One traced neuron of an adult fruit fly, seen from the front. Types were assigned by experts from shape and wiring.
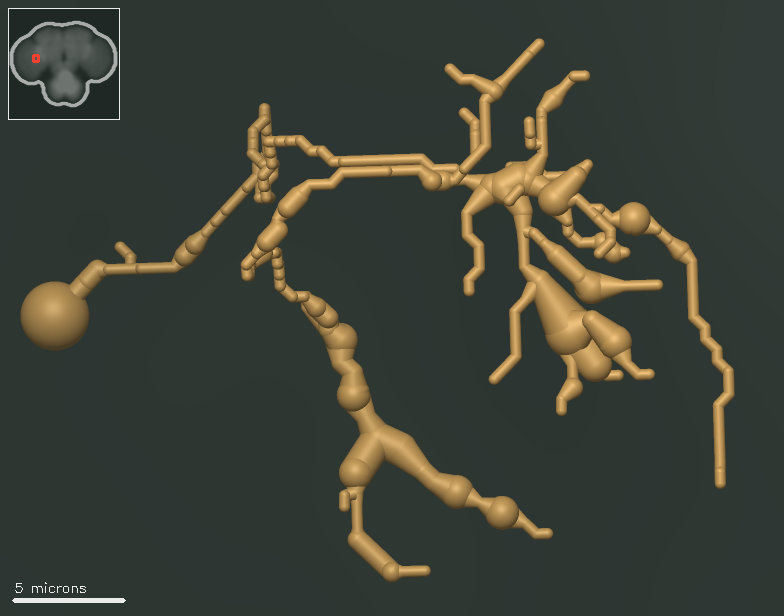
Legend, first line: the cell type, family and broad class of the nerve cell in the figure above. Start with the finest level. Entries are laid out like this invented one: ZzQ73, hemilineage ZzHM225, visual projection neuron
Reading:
T5c, T, optic-lobe intrinsic neuron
